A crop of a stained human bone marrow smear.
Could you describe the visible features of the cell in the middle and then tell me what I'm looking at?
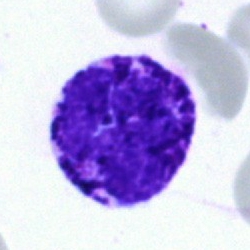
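A round outline with a slightly bumpy edge bounds the cell. Dark granules cover the nucleus, so its outline cannot be traced; no nucleoli are visible. A thin, pale, branching crack crosses the upper middle of the cell. It is a basophil.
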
